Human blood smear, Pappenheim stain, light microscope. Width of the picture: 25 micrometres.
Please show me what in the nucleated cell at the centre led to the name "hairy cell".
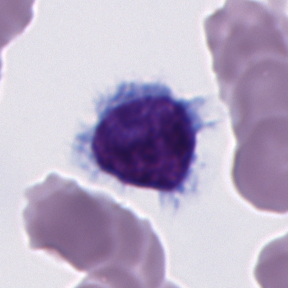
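Hairy cell, points in agreement: fine hair-like cytoplasmic projections run outward around most of the cell's border.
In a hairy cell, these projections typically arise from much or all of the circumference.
Cytoplasm pale blue.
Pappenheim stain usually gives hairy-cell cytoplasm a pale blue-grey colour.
Further: nucleus fills most of the cell, leaving a narrow rim of cytoplasm; chromatin dark purple, mottled.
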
